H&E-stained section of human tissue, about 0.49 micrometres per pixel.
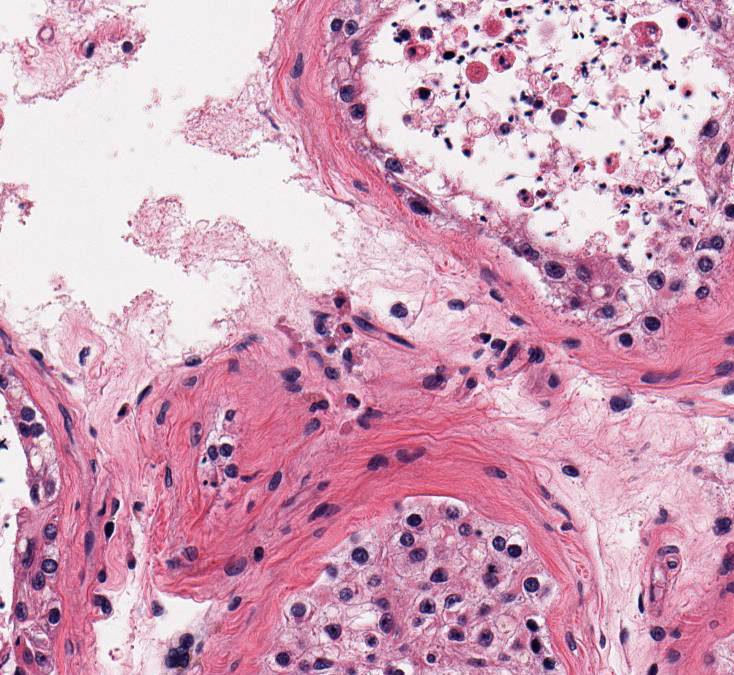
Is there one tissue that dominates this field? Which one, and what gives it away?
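The field shows seminiferous tubule. Check one, the outline: each unit is ringed by a thick band of wavy, layered, deep pink collagen running parallel to its edge.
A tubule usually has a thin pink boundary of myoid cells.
Check two, the contents: the lower centre unit is packed with cells bearing round dark nuclei and pale, finely vacuolated cytoplasm. Check three, the upper right unit: its open lumen holds loose detached cells, debris and round eosinophilic bodies.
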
